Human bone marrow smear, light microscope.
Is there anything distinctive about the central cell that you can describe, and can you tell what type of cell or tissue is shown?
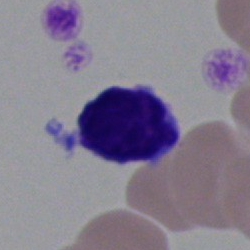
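Outline first: roughly oval, with an irregular, slightly bumpy border from which a few small blunt bulges stand out. Staining next: a dense, very dark blue-purple, almost even throughout. Vacuoles: no clear ones visible. Name: lymphocyte.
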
